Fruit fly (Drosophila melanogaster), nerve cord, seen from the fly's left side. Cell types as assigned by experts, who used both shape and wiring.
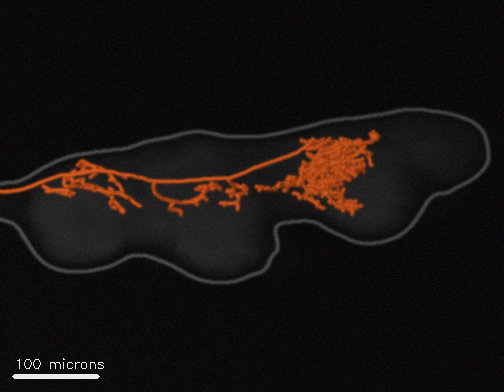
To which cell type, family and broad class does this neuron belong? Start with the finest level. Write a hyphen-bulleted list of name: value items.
- cell type: AN12A003
- family: hemilineage 12A
- broad class: ascending neuron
